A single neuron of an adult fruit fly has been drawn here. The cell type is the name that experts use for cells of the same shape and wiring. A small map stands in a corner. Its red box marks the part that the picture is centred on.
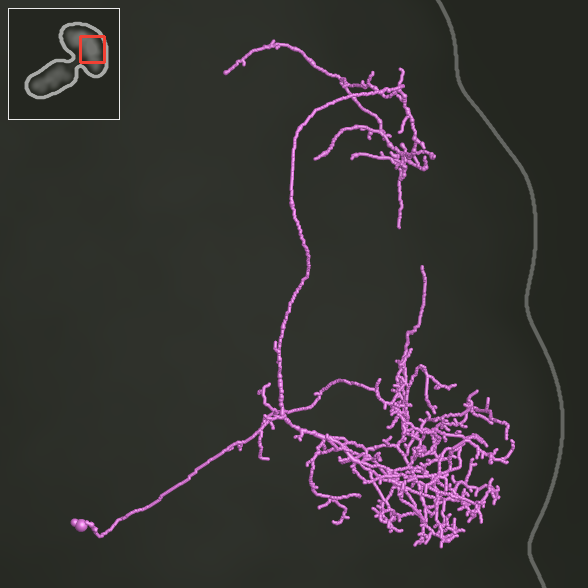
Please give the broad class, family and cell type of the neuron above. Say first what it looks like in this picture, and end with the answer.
It is in the brain and does not reach the nerve cord. Its cell body lies at the lower left of the picture. Dozens of branch ends can be seen. This is a central-brain intrinsic neuron. The family is hemilineage VLPl&p1_posterior. The cell type is AVLP496.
